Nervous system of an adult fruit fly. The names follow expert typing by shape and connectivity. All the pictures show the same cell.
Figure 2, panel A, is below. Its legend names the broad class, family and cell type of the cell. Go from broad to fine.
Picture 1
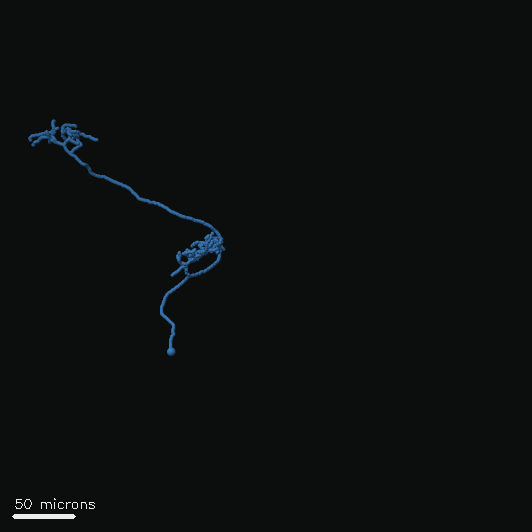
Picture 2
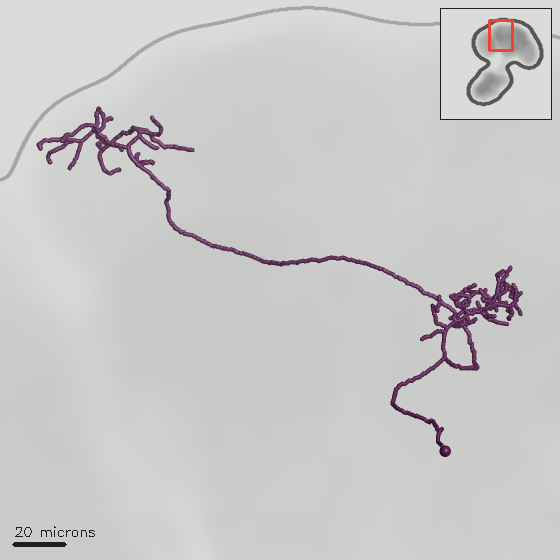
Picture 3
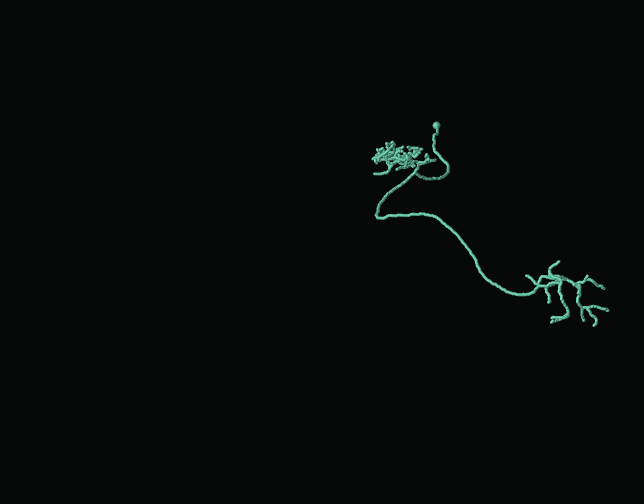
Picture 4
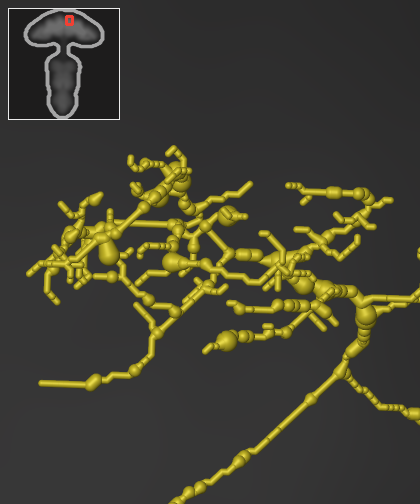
central-brain intrinsic neuron; hemilineage ALv1; DP1m_vPN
